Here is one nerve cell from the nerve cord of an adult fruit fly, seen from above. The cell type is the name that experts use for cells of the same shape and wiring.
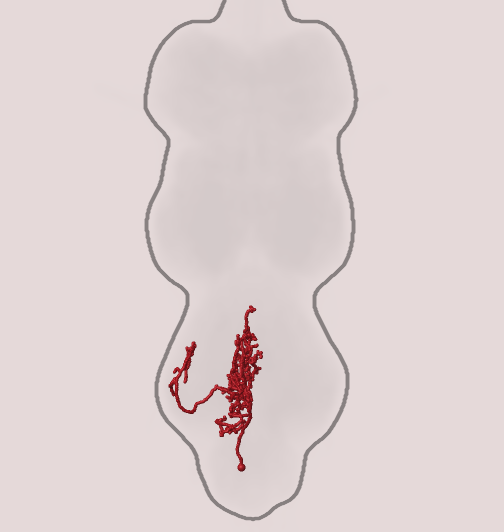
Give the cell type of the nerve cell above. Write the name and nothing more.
IN04B064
